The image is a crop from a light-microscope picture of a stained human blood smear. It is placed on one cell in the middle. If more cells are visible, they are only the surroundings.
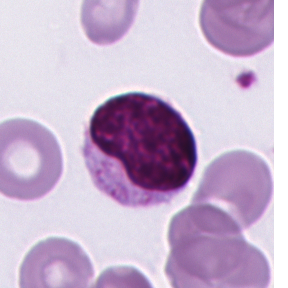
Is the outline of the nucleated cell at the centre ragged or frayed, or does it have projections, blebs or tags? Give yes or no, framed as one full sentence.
No, the cell does not have a rough edge, as its outline is smooth.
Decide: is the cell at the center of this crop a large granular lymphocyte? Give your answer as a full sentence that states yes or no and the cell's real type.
Yes, the centrally placed cell is a large granular lymphocyte.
